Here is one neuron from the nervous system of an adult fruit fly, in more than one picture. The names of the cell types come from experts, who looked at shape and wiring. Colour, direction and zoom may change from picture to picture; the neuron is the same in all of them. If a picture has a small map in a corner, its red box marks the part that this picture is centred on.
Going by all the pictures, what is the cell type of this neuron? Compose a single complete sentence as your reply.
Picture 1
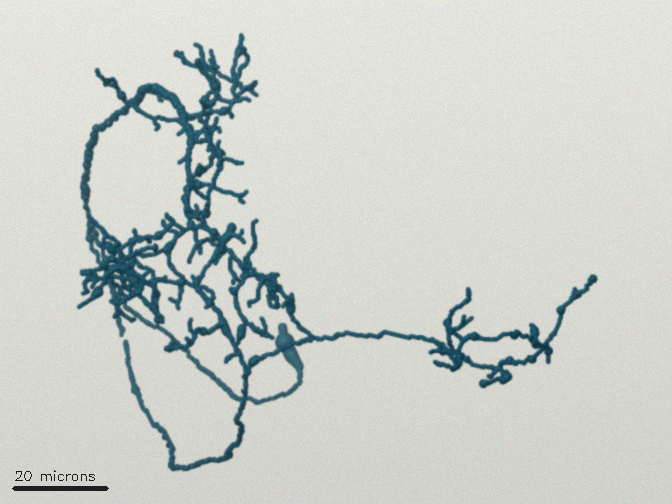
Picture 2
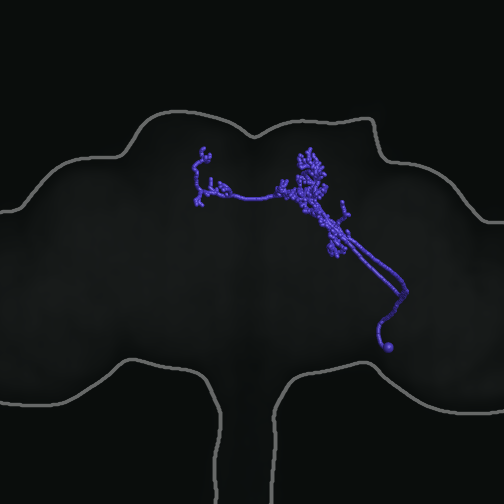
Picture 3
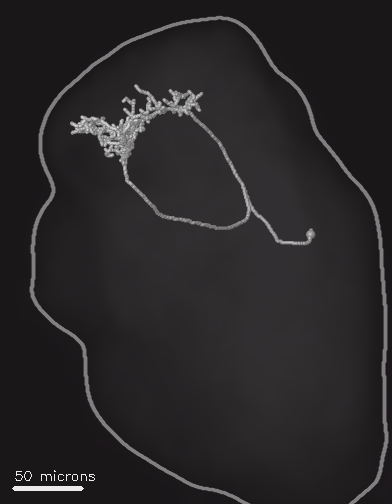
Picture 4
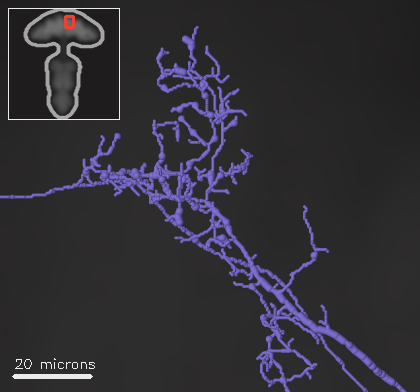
Within the cell type CRE103 sits this neuron.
